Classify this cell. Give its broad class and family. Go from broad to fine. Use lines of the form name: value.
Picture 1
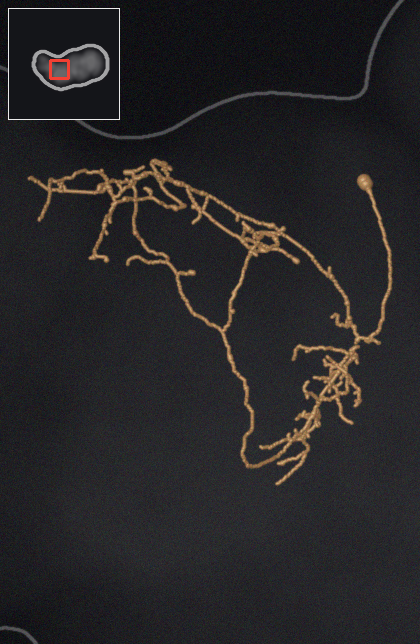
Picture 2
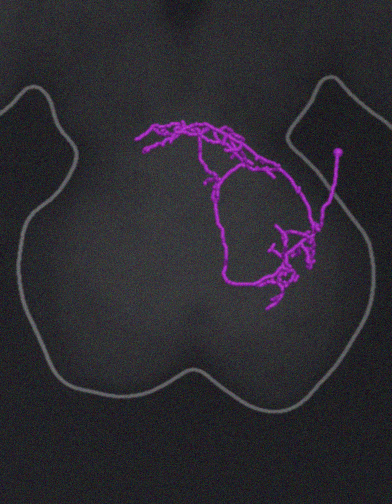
broad class: nerve-cord intrinsic neuron
family: hemilineage 17A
